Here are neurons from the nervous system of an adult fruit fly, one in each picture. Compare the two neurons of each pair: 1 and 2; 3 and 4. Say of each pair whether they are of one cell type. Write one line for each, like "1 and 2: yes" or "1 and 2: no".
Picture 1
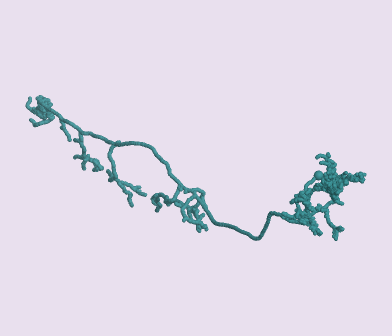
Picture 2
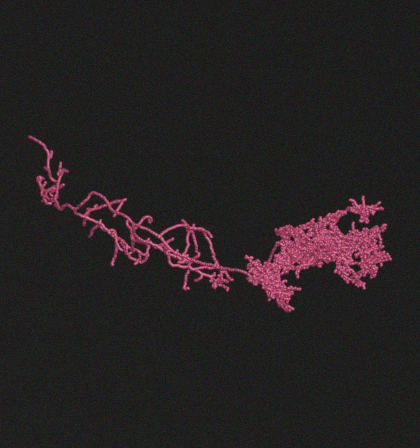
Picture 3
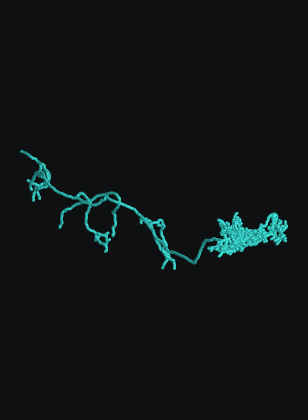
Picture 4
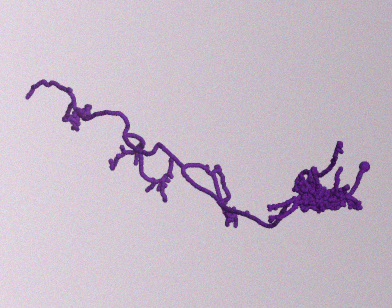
1 and 2: no
3 and 4: yes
